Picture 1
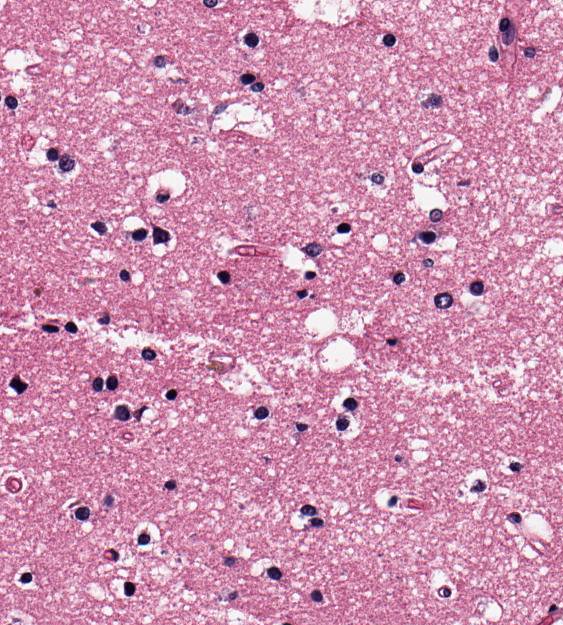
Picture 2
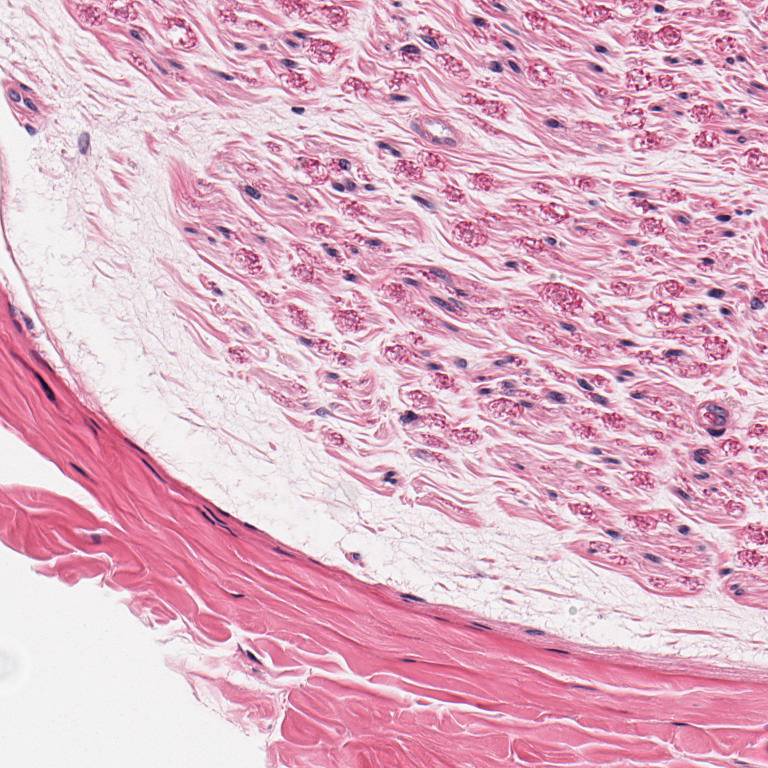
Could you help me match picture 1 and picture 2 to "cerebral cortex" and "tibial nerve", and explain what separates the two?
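Let's start with the names: the first picture is cerebral cortex, and the second is tibial nerve. In the cerebral cortex, small round dark nuclei lie singly and fairly evenly across the whole field, most with little or no visible pink cytoplasm. Notice how the pink background is full of small round clear holes, which give it a spongy look. Now turn to the second picture, where a curved boundary sweeps from upper left to lower right. Above and to the right of it lies a cellular fibrous compartment whose fibres run in wavy strands, with dark nuclei that are mostly elongated or spindle-shaped. Below and to the left is a dense, bright pink collagen band, where sparse thin, flattened dark nuclei lie parallel to its length.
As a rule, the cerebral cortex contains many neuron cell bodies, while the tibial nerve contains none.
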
